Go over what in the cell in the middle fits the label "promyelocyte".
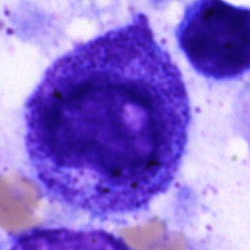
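This cell is a promyelocyte. A single pale nucleolus lies near the centre of the nucleus, which fits.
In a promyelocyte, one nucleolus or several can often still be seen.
Numerous fine purple granules are scattered through the cytoplasm, which also fits.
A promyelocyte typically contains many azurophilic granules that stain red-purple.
A rim of purple-blue cytoplasm surrounds the nucleus on all sides. A few darker, almost black dots lie along the lower edge of the nucleus.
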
